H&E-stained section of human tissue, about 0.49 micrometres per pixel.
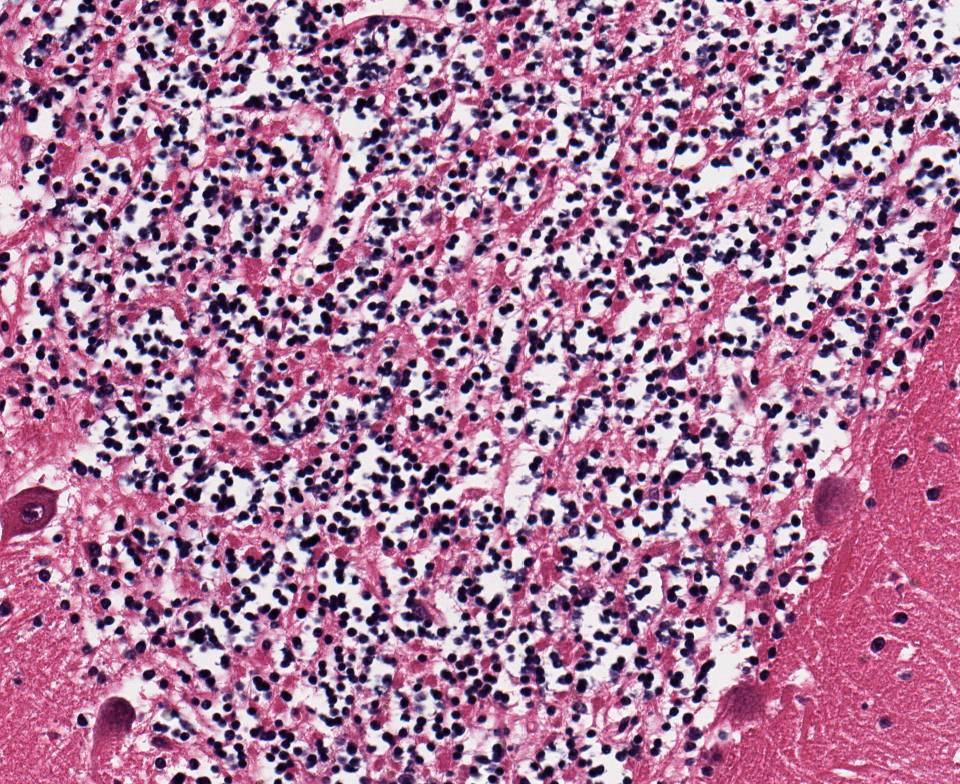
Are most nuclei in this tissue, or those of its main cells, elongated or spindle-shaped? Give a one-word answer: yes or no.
No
